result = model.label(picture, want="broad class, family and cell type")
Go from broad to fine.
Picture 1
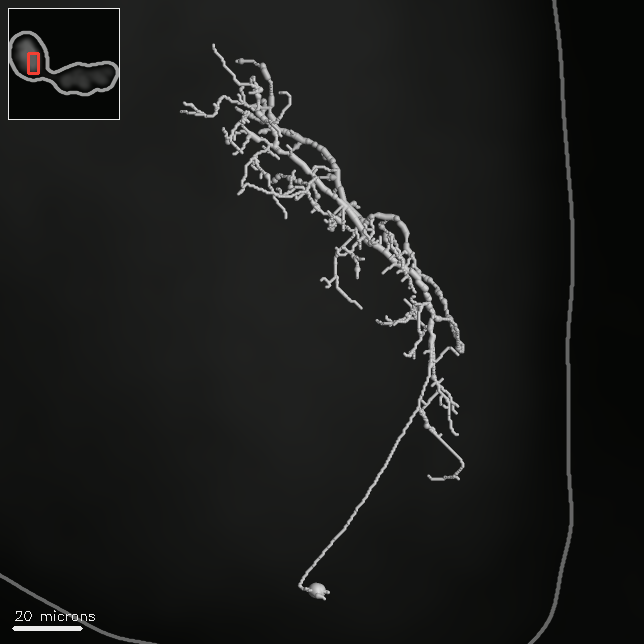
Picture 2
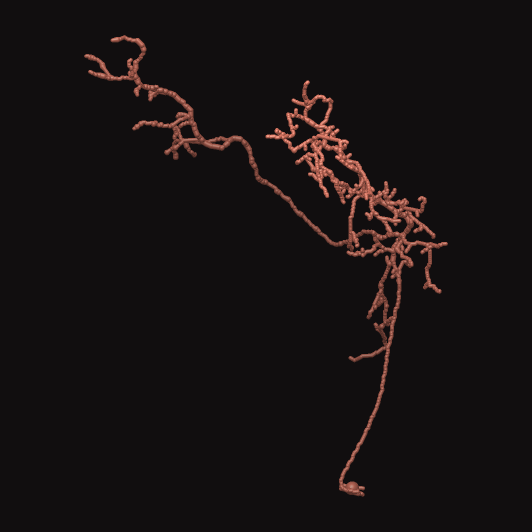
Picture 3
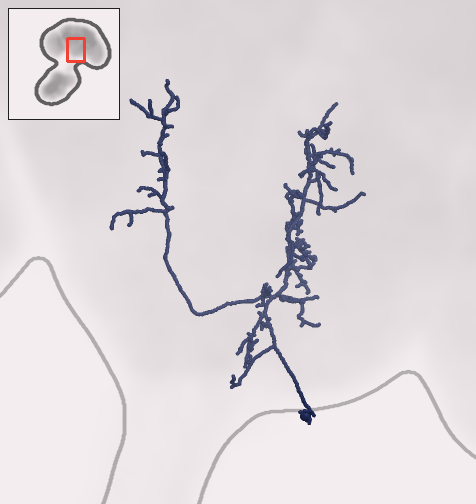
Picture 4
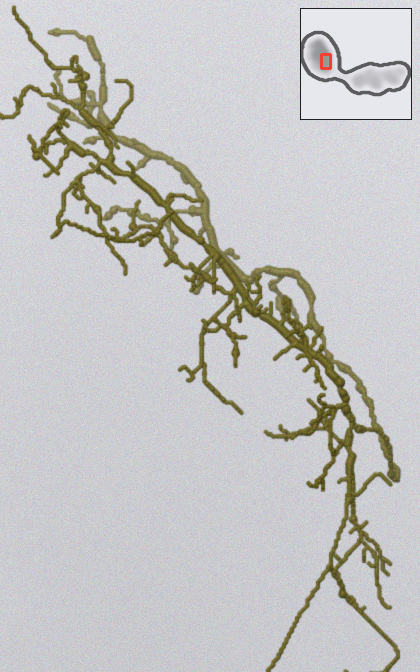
central-brain intrinsic neuron; hemilineage LB6; PS353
